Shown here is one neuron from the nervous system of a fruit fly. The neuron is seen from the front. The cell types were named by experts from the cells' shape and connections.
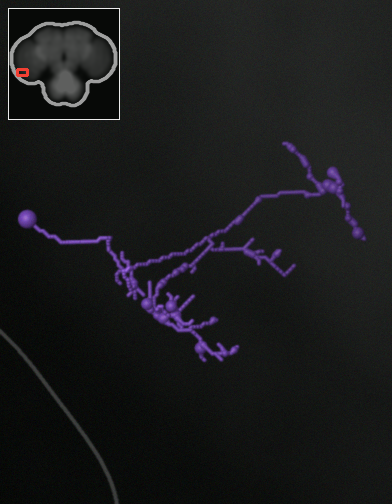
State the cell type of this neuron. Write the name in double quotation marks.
"Mi15"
